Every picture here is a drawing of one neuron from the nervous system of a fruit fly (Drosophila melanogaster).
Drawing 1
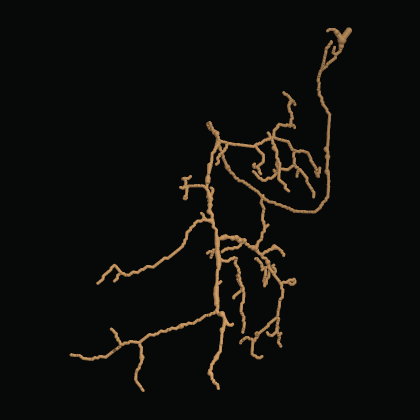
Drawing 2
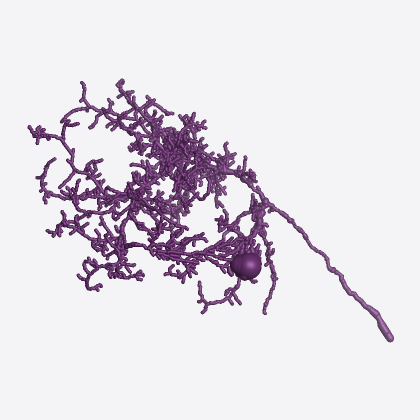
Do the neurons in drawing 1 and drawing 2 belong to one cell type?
yes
